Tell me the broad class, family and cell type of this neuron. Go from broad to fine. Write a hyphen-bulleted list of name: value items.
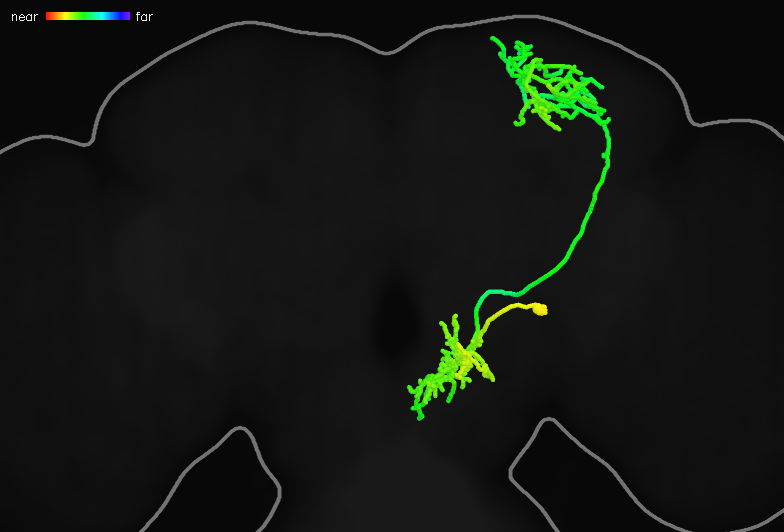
- broad class: central-brain intrinsic neuron
- family: hemilineage ALl1_ventral
- cell type: SLP234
